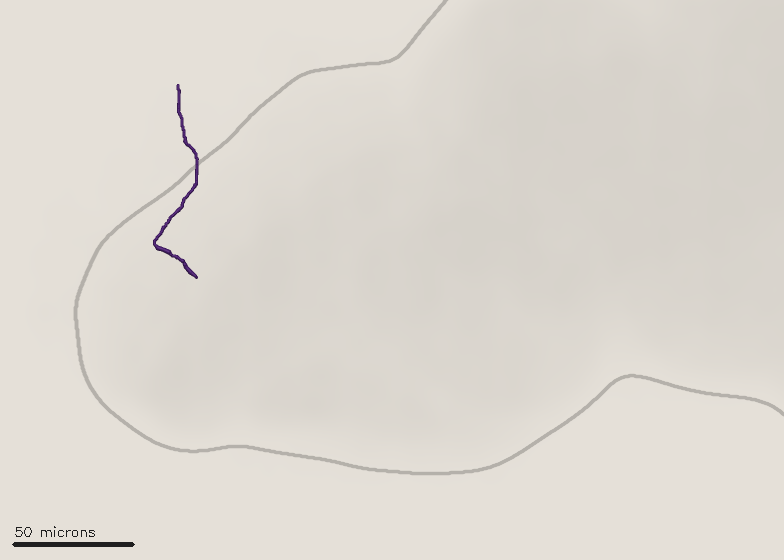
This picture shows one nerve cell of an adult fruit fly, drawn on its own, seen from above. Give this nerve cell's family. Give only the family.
class visual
